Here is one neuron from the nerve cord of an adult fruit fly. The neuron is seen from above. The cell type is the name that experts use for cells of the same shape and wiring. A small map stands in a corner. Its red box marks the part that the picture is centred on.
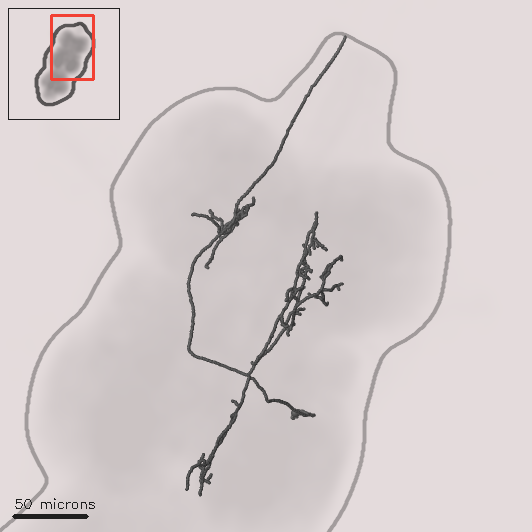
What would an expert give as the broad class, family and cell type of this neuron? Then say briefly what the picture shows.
It is an ascending neuron. Its family is hemilineage 07B. Its cell type is AN07B057. From top to bottom in the picture it spans about 300 microns. As drawn here it is more than twice as tall as it is wide.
